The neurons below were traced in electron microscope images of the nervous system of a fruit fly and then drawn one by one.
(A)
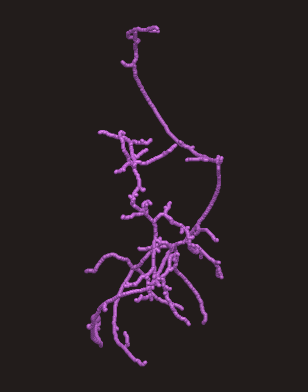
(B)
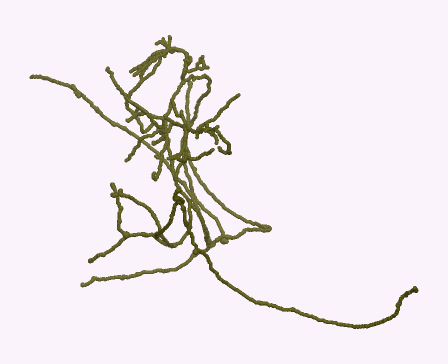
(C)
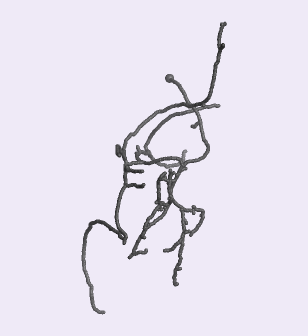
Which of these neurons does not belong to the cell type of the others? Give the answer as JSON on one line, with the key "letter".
{"letter": "A"}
